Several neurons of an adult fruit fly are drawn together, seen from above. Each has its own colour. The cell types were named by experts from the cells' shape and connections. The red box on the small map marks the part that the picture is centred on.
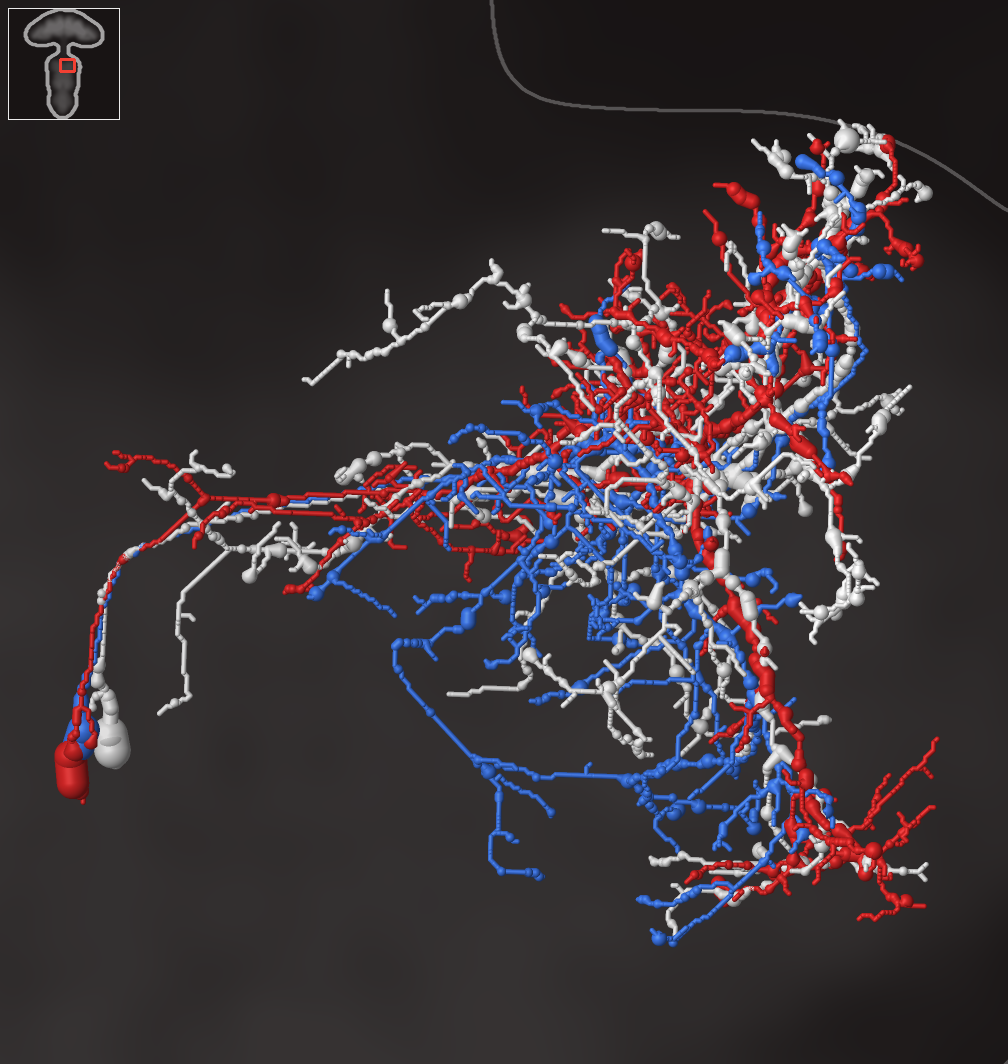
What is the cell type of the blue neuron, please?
IN13B070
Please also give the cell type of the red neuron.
IN13B028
